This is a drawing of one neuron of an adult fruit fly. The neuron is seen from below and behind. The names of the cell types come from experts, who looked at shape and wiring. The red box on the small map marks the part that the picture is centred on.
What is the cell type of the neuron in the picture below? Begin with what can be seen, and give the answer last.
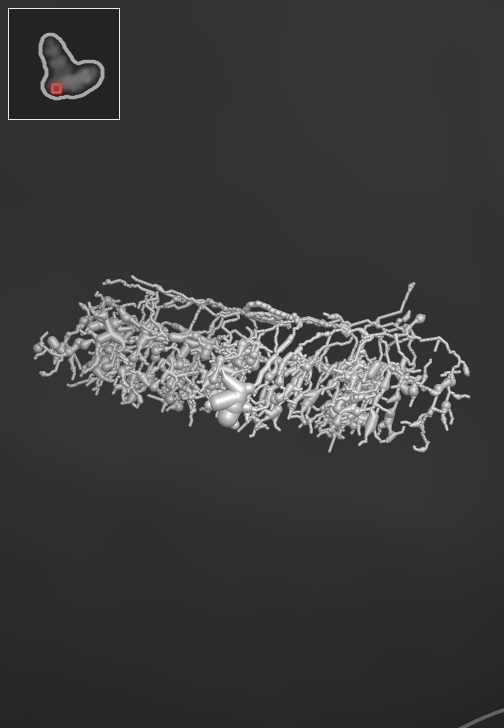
The cell body can be seen in the middle of the picture. As drawn here it is wider than it is tall. Its broad class is optic-lobe intrinsic neuron. It is of cell type Pm3.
